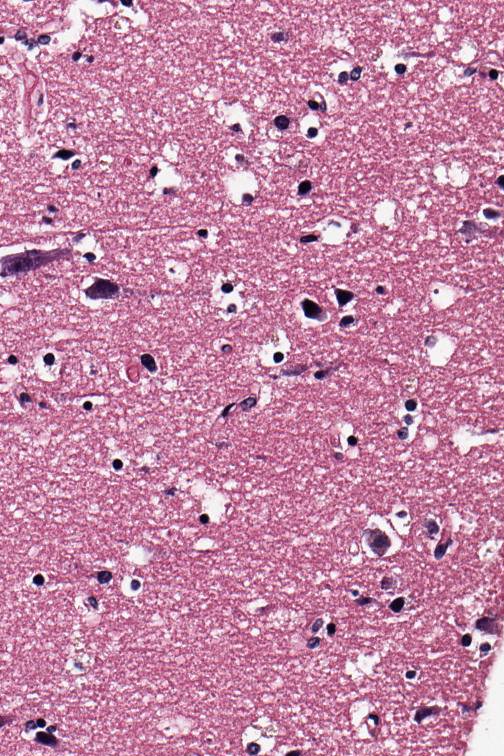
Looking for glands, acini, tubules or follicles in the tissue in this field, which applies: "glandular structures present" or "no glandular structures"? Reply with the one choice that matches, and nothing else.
No glandular structures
